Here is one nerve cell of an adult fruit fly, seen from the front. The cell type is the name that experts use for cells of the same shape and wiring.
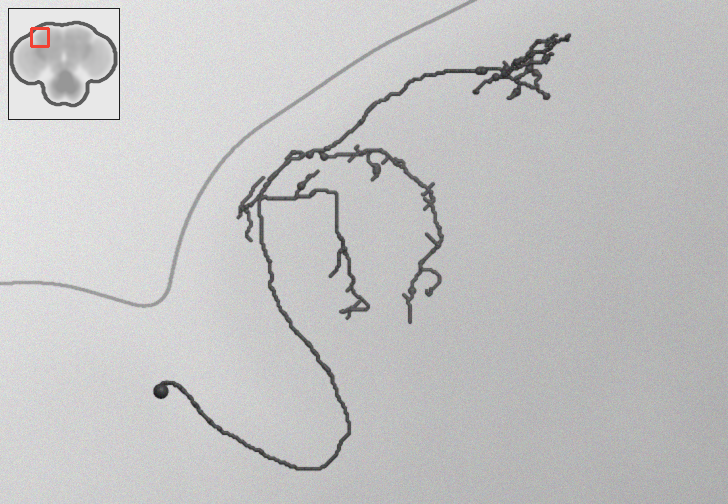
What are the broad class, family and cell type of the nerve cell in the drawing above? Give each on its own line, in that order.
central-brain intrinsic neuron
hemilineage VPNl&d1_dorsal
LHAV5a2_a3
